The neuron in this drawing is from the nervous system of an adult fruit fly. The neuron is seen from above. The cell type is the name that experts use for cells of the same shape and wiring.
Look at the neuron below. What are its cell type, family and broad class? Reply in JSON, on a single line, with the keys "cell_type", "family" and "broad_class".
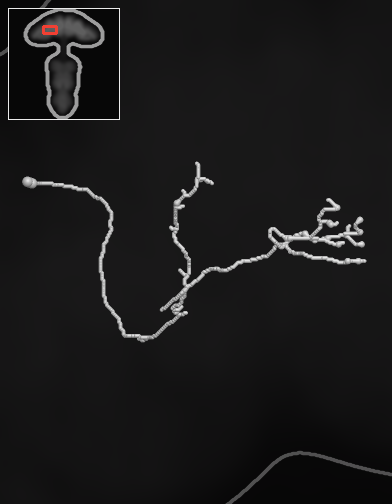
{"cell_type": "CB1178", "family": "hemilineage SLPpl3", "broad_class": "central-brain intrinsic neuron"}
